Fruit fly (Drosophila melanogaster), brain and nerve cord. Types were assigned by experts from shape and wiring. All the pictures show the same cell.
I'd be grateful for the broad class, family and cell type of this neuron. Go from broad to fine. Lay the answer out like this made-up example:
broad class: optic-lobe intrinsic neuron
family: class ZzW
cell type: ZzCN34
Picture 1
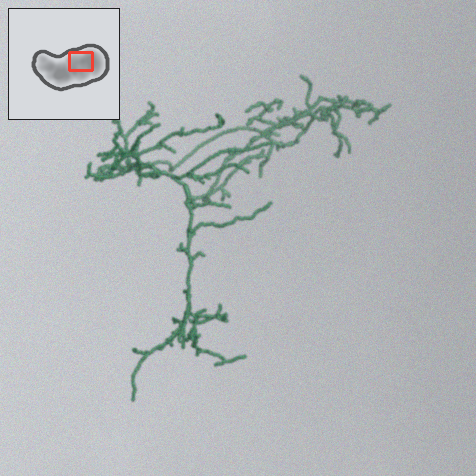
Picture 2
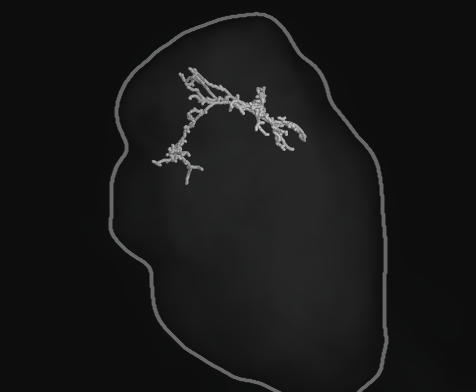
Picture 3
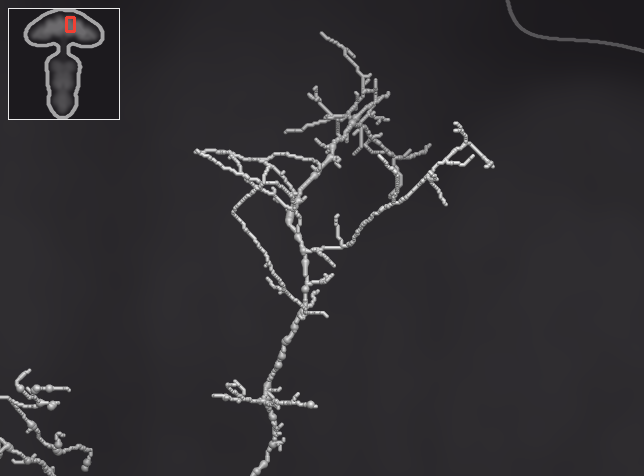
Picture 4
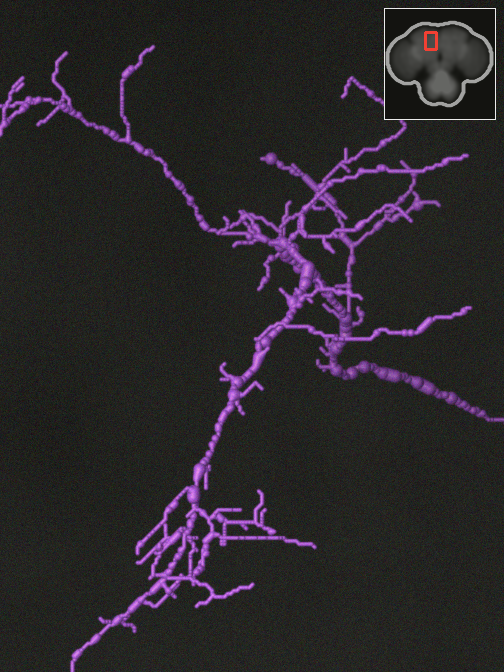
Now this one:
broad class: central-brain intrinsic neuron
family: hemilineage DM1_dorsal
cell type: SMP489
